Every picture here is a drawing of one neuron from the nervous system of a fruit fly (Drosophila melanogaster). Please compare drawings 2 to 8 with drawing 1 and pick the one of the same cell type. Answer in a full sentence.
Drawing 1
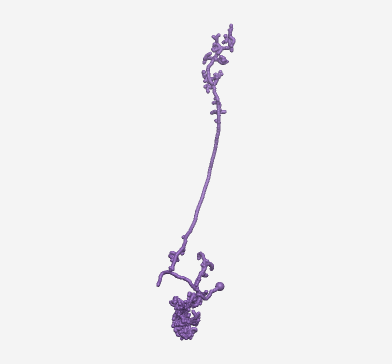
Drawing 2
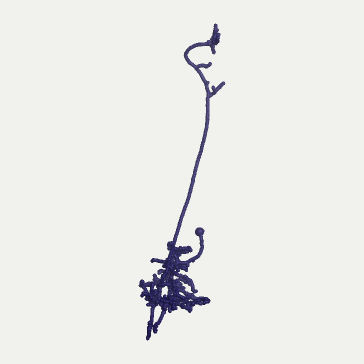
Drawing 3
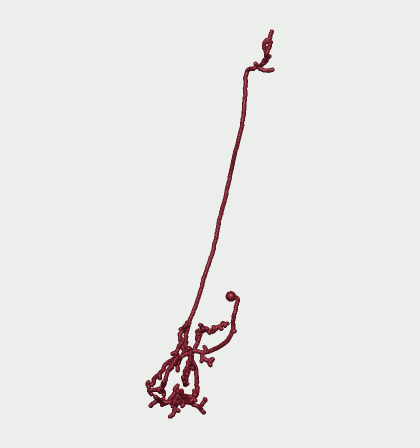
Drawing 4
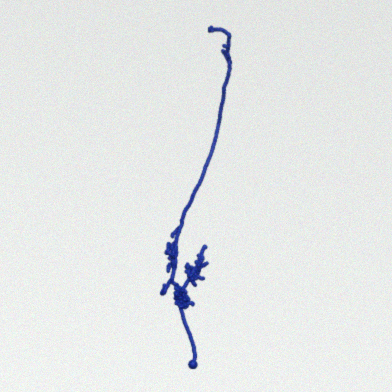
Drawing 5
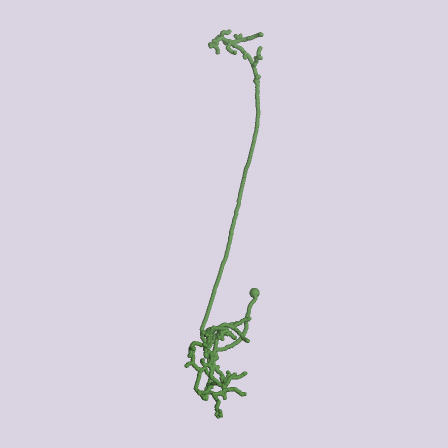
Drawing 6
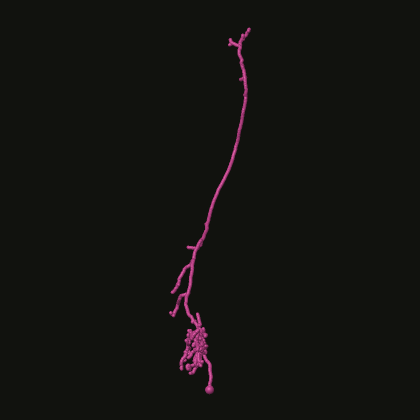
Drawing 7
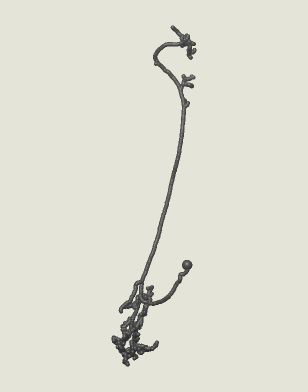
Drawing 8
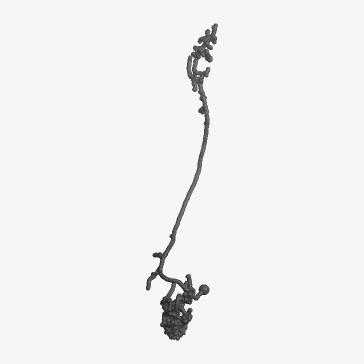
Drawing 8 is of the same cell type.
